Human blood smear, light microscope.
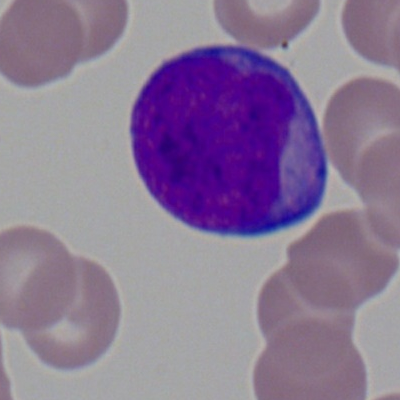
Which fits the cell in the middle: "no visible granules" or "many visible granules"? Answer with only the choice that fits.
No visible granules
